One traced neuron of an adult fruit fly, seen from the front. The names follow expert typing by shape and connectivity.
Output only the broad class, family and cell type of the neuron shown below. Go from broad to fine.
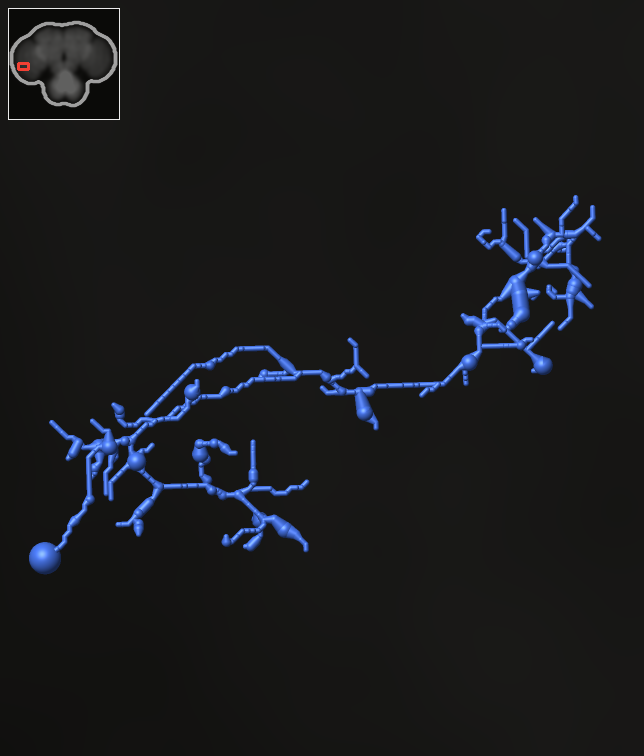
optic-lobe intrinsic neuron; Mi; Mi2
